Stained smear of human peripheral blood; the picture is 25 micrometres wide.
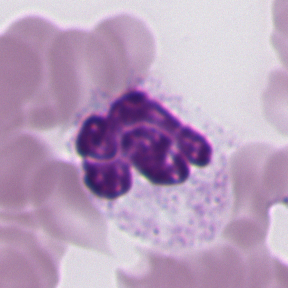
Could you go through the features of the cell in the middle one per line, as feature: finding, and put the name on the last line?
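Outline: roughly round, faintly marked
Chromatin: dark purple, densely clumped
Cytoplasm: very pale, almost colourless, furthest on lower right of nucleus
Granules: many, fine, small, lilac-violet
Cell: segmented neutrophil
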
